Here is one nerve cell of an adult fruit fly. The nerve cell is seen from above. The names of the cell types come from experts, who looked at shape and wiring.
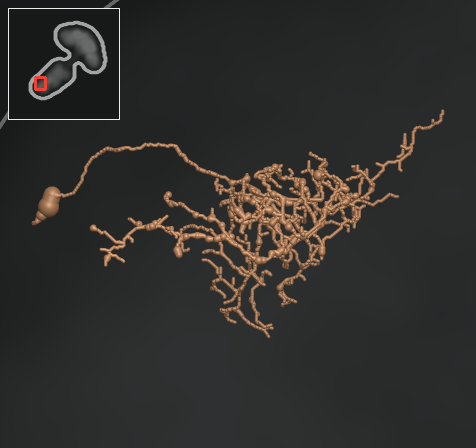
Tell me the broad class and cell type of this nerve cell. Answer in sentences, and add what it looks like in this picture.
Its broad class is nerve-cord intrinsic neuron. The cell type is INXXX400. It lies in the nerve cord. The cell body is on the left of the picture. Dozens of branch ends can be seen.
